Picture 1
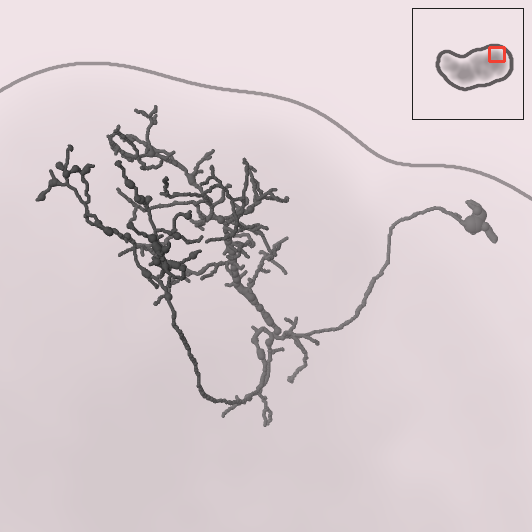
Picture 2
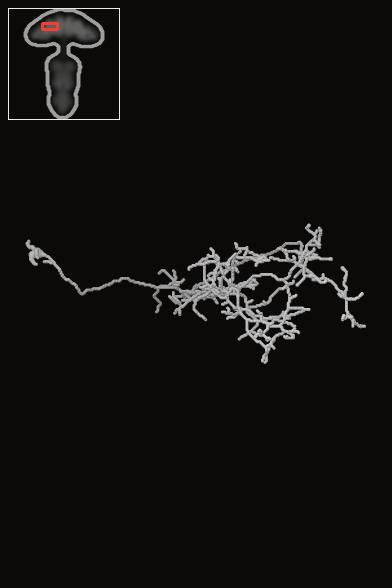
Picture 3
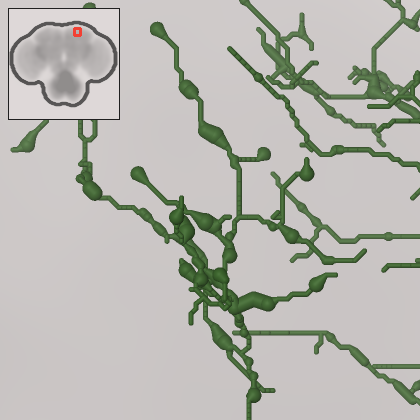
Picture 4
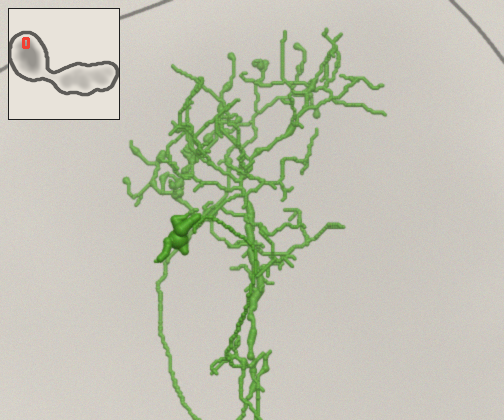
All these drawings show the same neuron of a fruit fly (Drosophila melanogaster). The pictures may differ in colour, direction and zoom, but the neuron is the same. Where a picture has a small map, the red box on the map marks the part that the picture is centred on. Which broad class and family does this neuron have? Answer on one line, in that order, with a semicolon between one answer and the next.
central-brain intrinsic neuron; hemilineage SLPal1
